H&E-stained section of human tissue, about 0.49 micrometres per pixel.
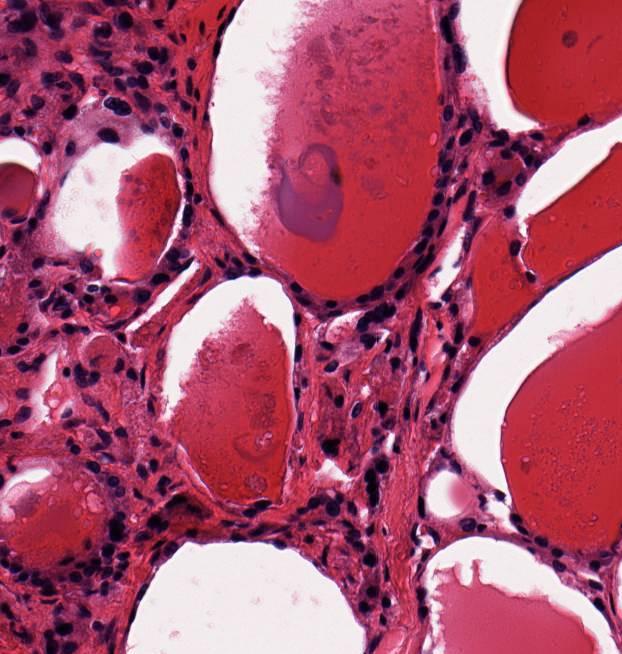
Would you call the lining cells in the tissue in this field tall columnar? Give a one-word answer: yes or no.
No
